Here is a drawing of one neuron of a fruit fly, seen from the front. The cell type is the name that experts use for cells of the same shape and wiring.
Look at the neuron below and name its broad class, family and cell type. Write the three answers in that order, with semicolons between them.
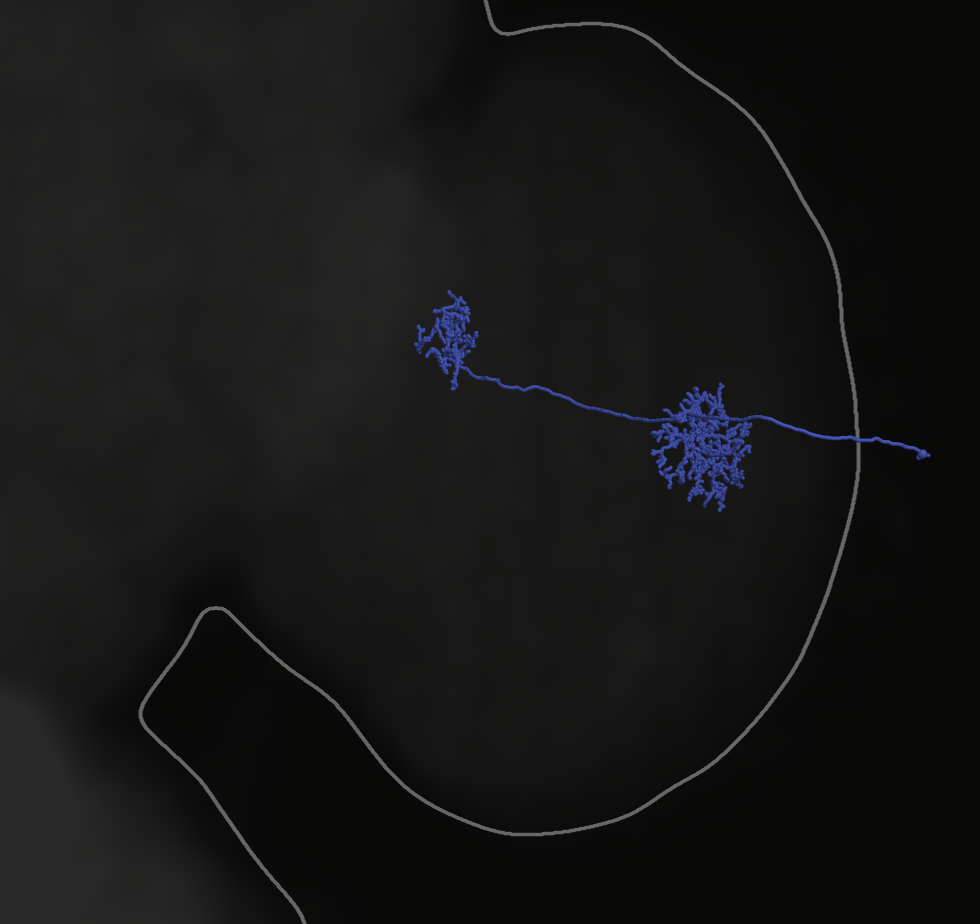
optic-lobe intrinsic neuron; Tm; Tm32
